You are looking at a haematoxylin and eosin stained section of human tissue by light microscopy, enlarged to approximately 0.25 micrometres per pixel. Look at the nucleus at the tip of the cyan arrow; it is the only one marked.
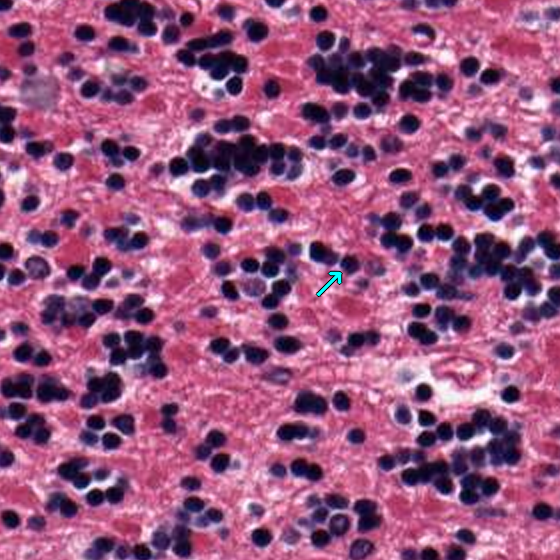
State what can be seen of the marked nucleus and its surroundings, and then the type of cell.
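The nucleus is small, round and uniformly very dark, about the same size as the dark nuclei around it. Almost no cytoplasm shows around the nucleus; the dark nucleus seems to fill the cell. It sits in a loose cluster of similar dark round nuclei, with pink fibrillar material between this cluster and the next. The marked nucleus belongs to a cerebellar granule cell.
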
